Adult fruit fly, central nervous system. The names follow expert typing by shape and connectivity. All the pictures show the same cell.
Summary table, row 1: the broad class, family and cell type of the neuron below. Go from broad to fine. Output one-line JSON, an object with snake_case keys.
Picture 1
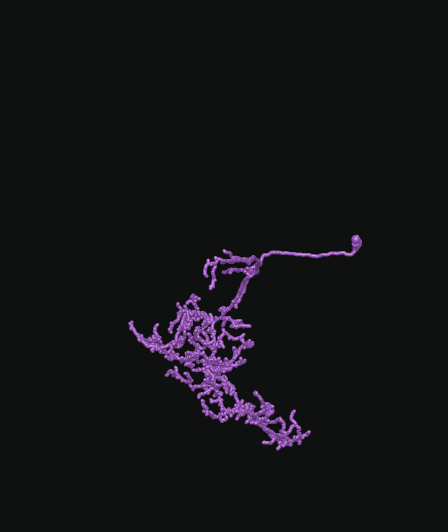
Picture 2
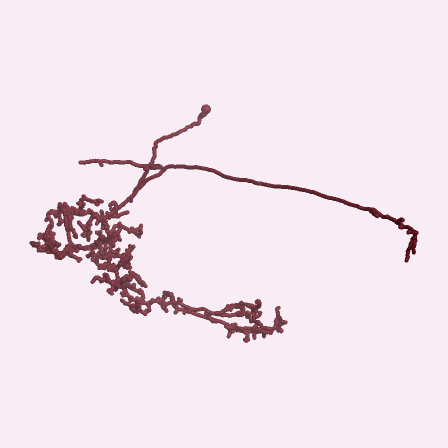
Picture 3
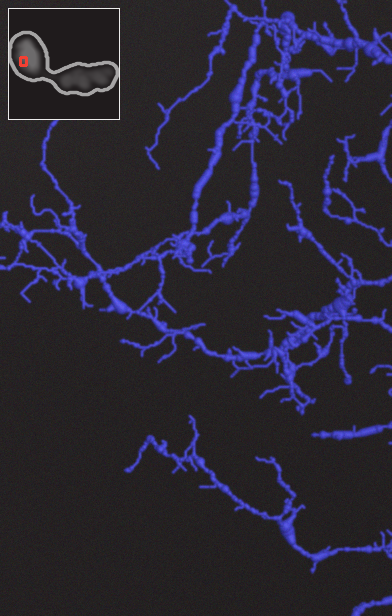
{"broad_class": "central-brain intrinsic neuron", "family": "hemilineage VLPl&p2_posterior", "cell_type": "WED117"}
